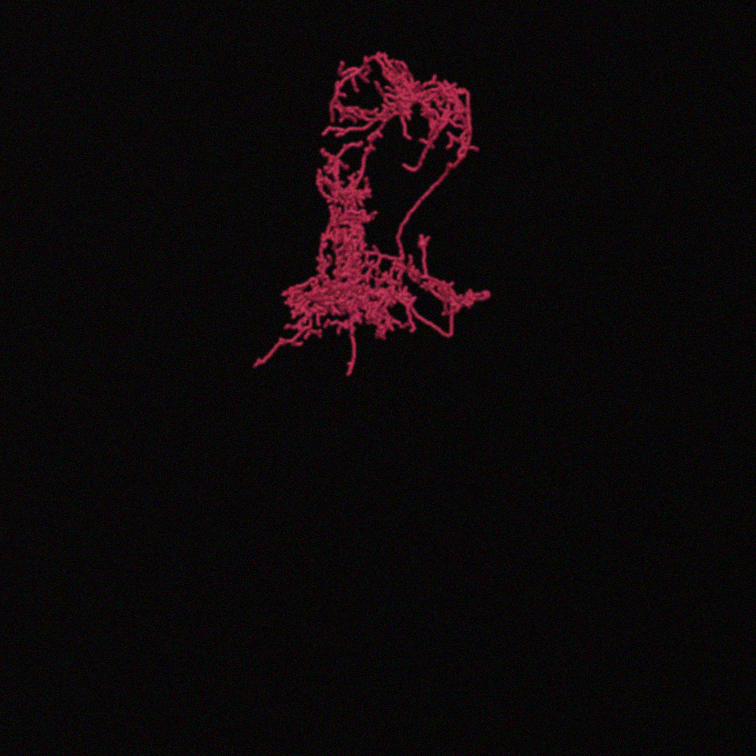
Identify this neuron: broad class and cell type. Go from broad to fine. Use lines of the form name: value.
broad class: central-brain intrinsic neuron
cell type: SLP061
